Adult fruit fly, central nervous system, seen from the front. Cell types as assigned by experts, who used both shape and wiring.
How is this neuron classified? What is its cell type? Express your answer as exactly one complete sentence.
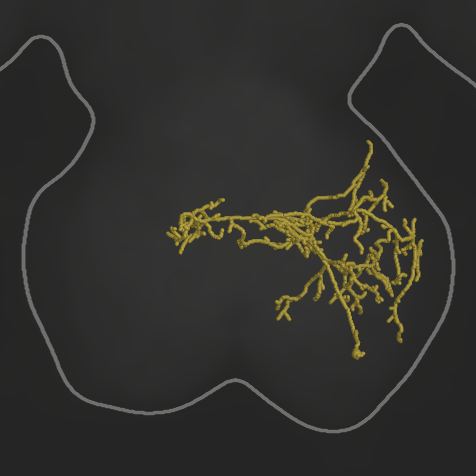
The single neuron here is of type IN07B055.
